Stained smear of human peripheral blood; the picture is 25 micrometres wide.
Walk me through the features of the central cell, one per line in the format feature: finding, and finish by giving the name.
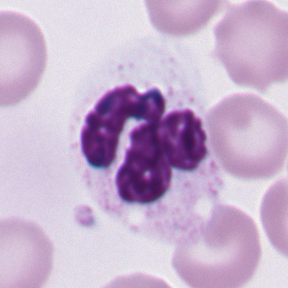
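Nucleus: three lobes, joined to one another
Chromatin: dark purple, coarsely clumped
Cytoplasm: plenty of it, very pale pinkish-lilac
Outline: round, only faintly defined
Name: segmented neutrophil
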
